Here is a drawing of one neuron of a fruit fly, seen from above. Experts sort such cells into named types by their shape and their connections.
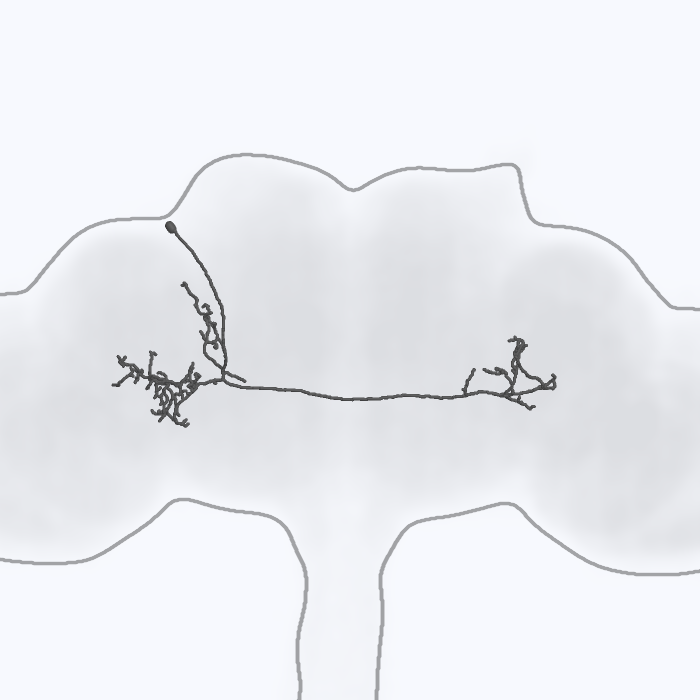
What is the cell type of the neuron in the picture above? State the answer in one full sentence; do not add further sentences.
It is CB2175 that is the cell type of the neuron.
